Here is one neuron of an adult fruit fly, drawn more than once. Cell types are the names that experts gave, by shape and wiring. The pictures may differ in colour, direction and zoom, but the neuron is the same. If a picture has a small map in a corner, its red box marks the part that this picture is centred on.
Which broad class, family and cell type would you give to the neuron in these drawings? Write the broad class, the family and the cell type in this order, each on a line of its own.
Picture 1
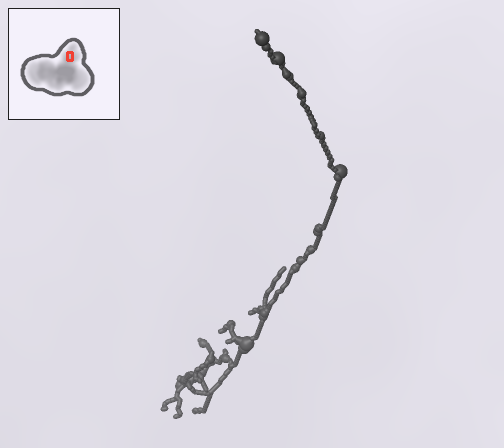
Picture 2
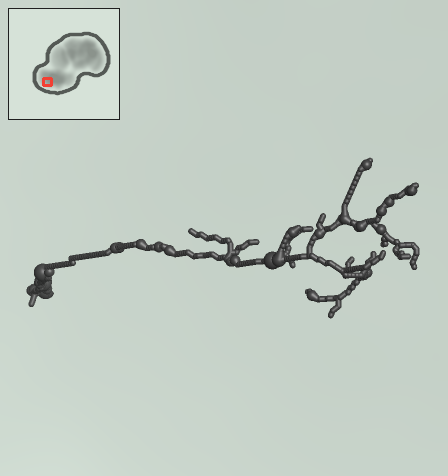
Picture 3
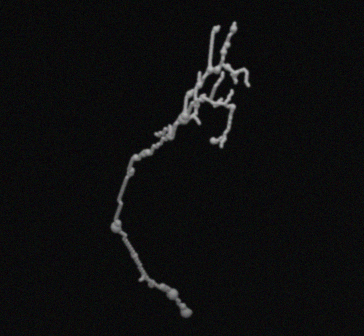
sensory neuron entering the nerve cord
class gustatory
LgLG1b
